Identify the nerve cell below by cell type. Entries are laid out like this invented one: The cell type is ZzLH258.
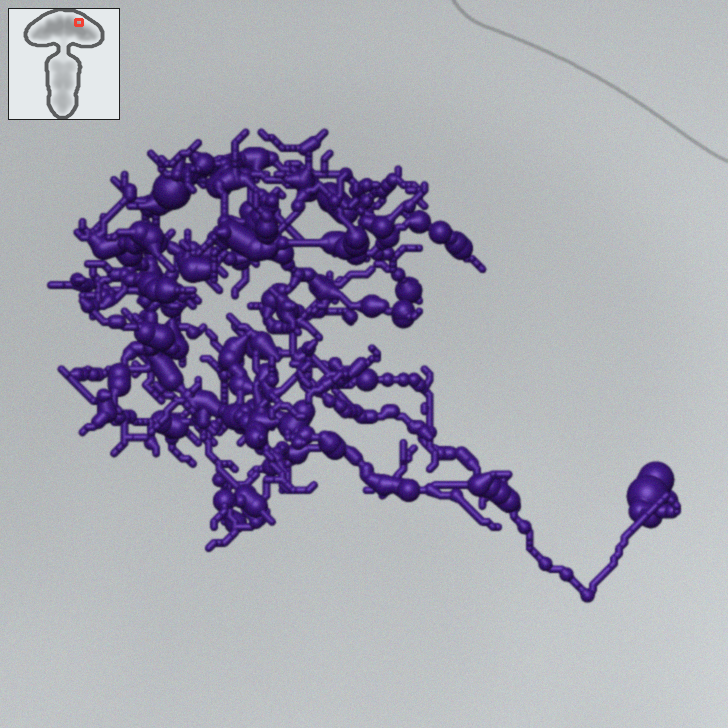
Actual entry: The cell type is AVLP377.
